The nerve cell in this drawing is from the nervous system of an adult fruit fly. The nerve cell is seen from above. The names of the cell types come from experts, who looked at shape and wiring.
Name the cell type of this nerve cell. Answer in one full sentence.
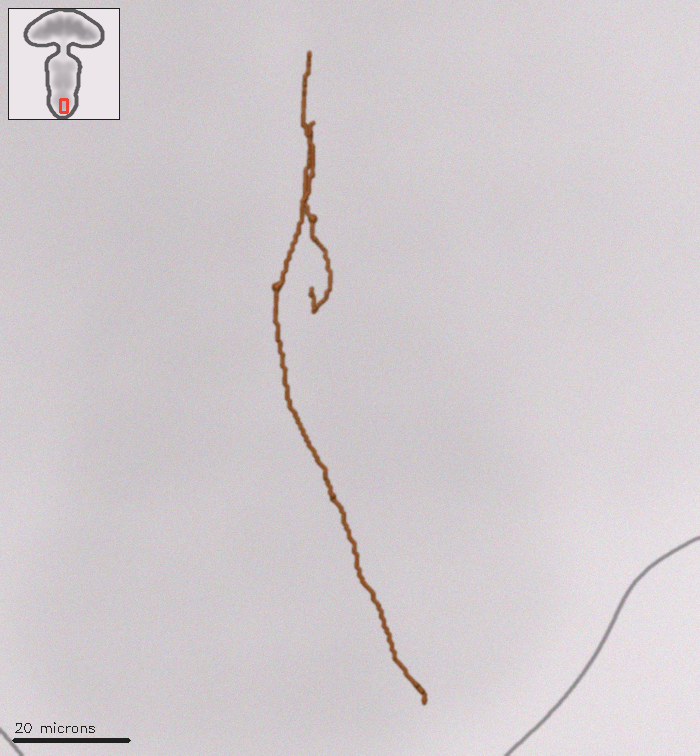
Included in the cell type LgLG2 is this nerve cell.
